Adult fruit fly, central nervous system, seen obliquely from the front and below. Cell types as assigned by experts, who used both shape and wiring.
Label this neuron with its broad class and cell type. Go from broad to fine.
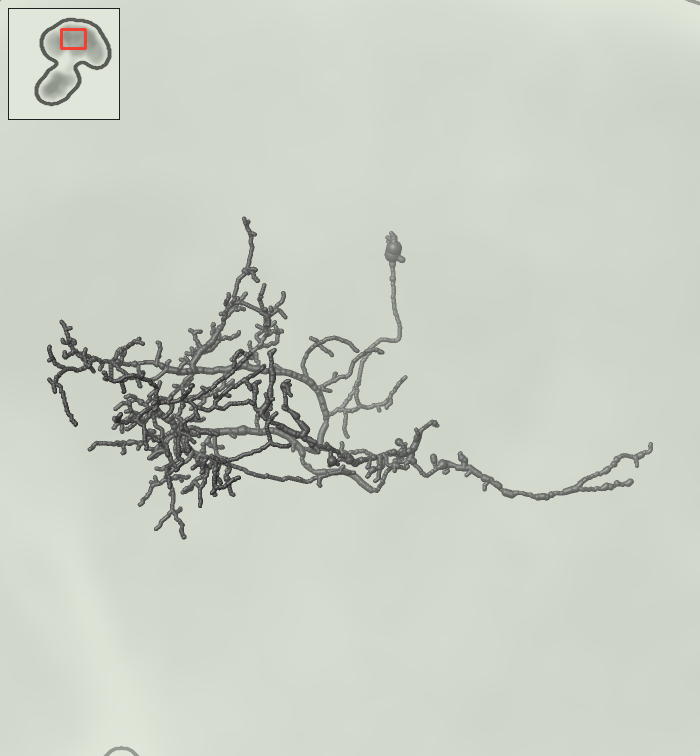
central-brain intrinsic neuron; PS158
